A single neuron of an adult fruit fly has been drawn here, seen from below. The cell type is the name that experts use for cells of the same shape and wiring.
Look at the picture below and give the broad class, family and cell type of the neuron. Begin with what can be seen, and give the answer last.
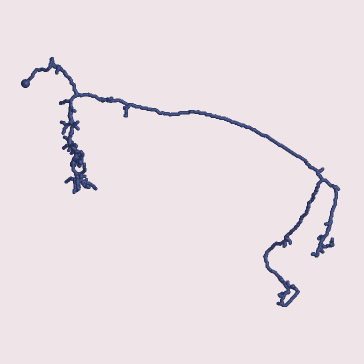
The cell body can be seen at the upper left of the picture. In this view it is wider than it is tall. It is an optic-lobe intrinsic neuron. Its family is TmY. The cell type is TmY9b.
